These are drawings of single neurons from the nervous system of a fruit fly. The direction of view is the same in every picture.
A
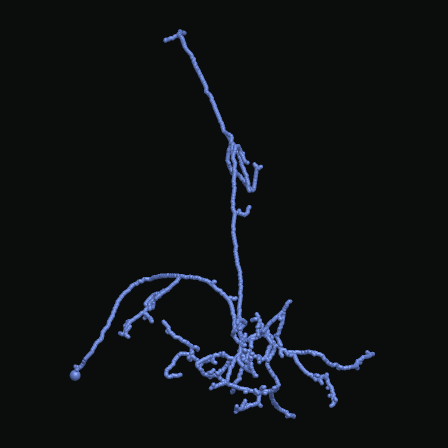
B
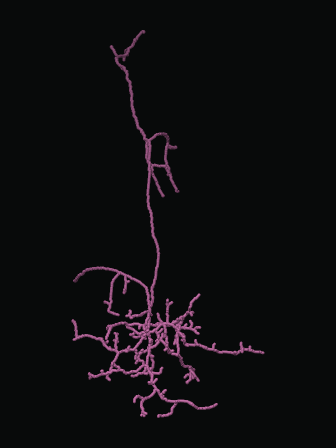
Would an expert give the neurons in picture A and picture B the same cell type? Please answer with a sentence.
They are of the same cell type.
